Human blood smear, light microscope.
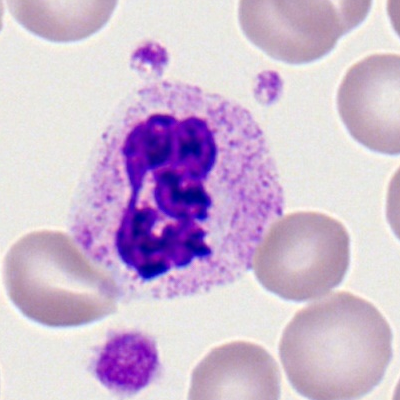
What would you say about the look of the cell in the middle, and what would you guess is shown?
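Start with the nucleus: you won't find any nucleoli in it. Now turn to the cytoplasm, which is plentiful and pale pinkish-lilac. It's filled with fine pinkish-violet granules, and there are no vacuoles to be seen. The cell you are looking at is a segmented neutrophil.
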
